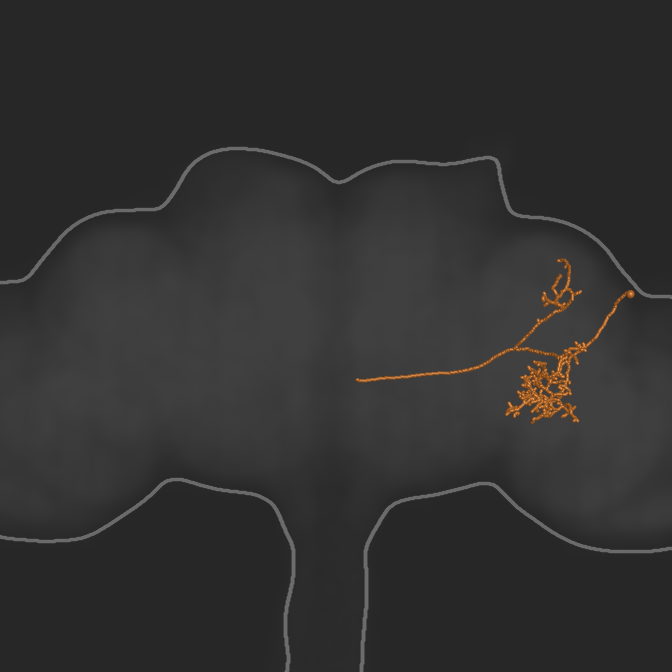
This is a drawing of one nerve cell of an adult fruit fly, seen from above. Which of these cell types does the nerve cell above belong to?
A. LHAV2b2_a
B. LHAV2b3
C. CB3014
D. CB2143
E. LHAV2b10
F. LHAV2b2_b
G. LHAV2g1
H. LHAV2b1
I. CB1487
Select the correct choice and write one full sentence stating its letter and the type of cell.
The nerve cell's cell type is LHAV2g1, which is option G.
